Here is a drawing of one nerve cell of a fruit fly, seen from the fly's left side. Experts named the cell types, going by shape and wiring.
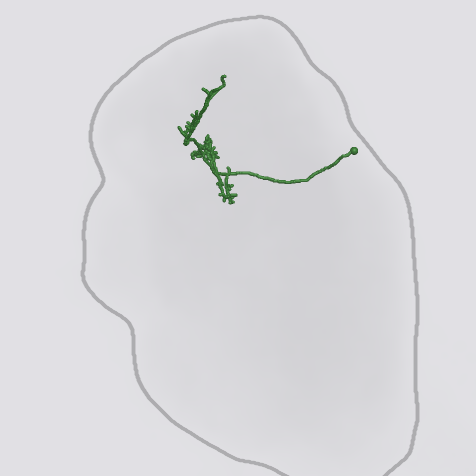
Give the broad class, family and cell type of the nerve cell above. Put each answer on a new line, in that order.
central-brain intrinsic neuron
class CX
FS3_b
